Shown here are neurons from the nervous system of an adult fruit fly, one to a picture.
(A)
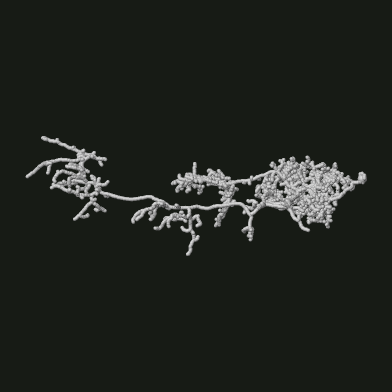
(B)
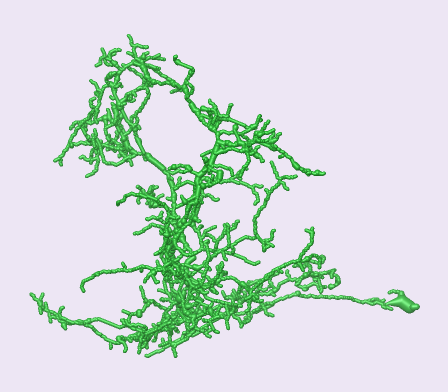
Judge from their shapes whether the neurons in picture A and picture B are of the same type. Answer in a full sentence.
They are of different cell types.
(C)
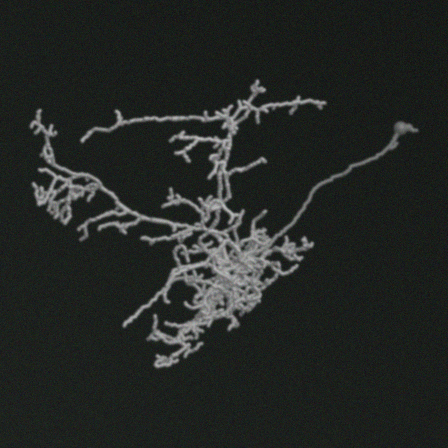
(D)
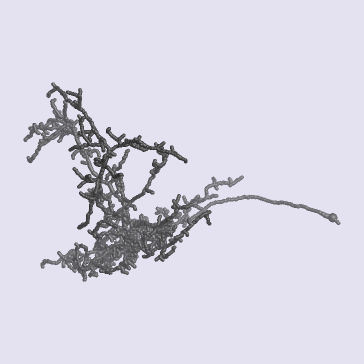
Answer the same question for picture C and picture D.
They are of the same cell type.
